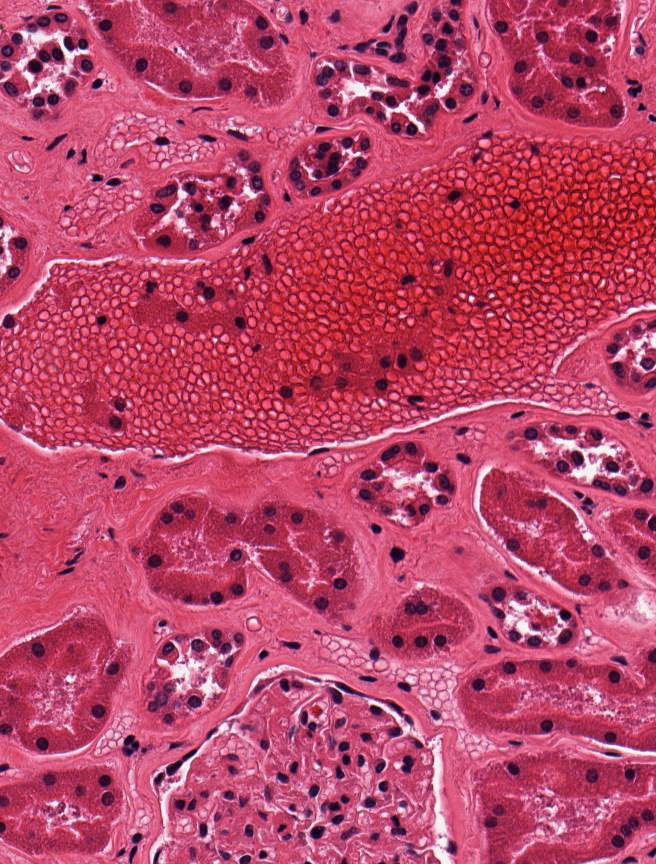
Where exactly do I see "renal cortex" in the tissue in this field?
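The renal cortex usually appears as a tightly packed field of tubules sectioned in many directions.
This fits the tubules shown here, most of which are lined by cells with abundant, deeply eosinophilic, granular cytoplasm around narrow, irregular lumens. In these eosinophilic tubules the round nuclei form a single layer, fairly widely spaced near the base of the cells. Smaller tubules scattered among them have paler cells with more crowded, darker nuclei and more open, ragged lumens.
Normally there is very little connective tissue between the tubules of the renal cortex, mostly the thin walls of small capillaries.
Set against that, a large blood vessel tightly packed with red blood cells crosses the upper half of the field from left to right.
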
